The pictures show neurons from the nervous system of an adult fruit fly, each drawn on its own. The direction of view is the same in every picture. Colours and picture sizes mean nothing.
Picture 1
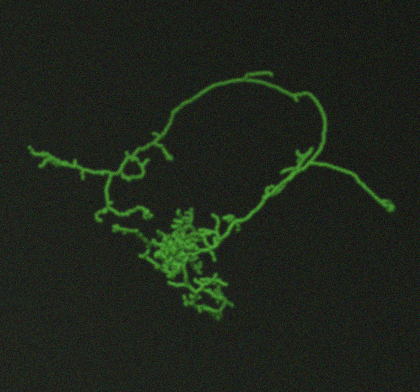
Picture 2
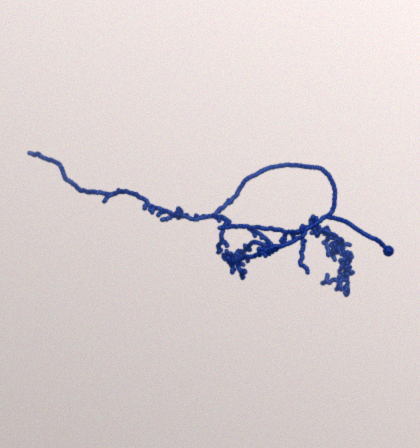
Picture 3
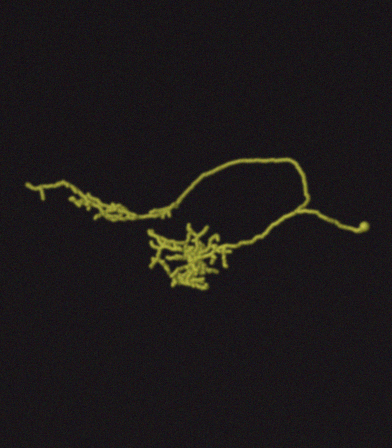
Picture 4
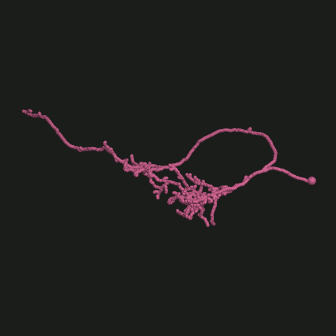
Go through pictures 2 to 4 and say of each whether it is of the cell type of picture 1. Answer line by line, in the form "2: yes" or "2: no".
2: no
3: no
4: no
